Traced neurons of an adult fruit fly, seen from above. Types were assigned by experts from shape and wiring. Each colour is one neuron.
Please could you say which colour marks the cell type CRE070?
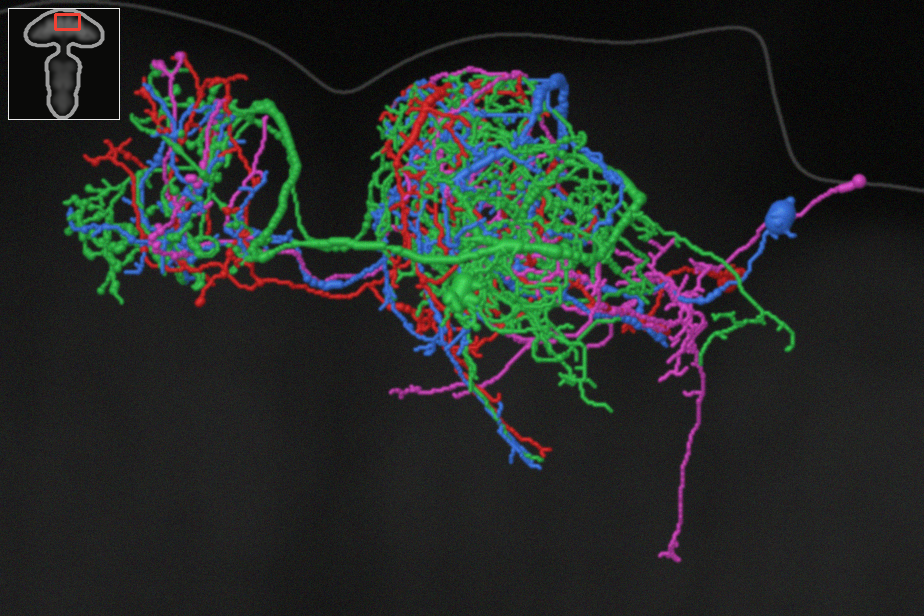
red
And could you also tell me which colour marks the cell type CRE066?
magenta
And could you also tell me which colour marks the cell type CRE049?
blue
